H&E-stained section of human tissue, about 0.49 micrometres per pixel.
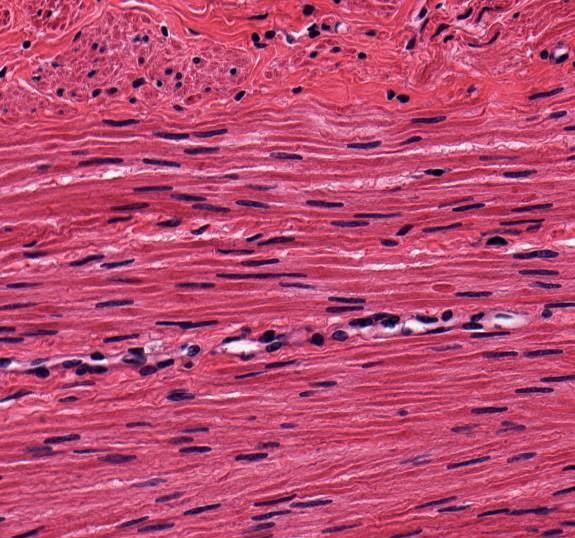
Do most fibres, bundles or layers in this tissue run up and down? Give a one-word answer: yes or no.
No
